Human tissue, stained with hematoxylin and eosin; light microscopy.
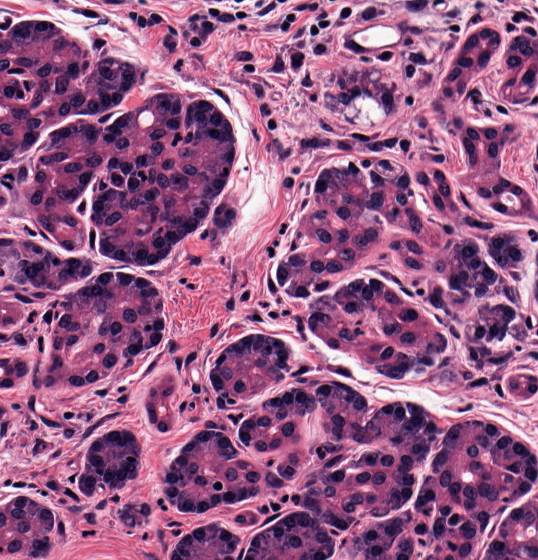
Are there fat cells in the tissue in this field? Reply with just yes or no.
No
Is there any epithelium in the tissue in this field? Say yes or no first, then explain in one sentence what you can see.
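Yes. Throughout the field, epithelial cells lie in rounded solid nests separated by strands of stroma.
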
